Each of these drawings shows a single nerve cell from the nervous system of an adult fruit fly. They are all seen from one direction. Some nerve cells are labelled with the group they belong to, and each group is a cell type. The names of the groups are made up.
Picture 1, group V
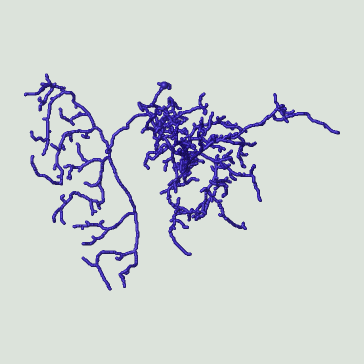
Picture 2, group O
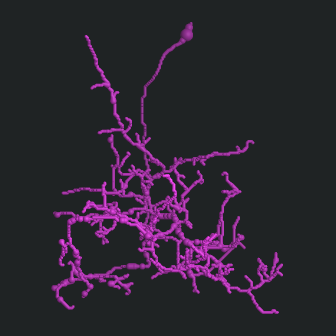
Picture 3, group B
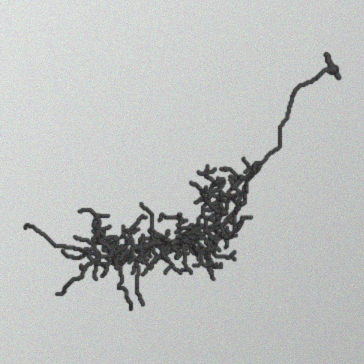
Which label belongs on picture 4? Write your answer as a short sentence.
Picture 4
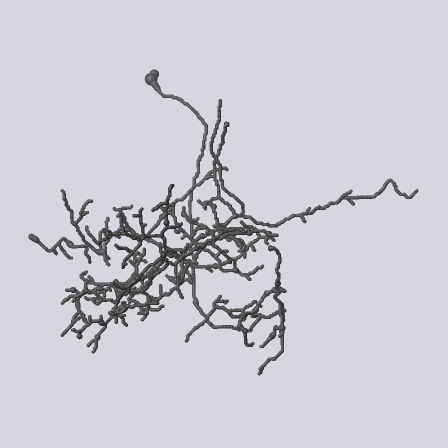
It belongs to group O.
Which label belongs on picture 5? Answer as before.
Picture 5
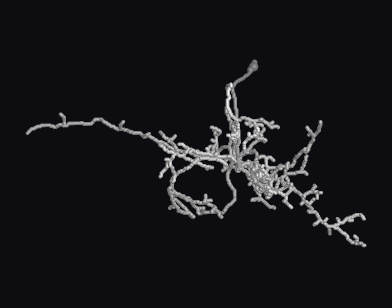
It belongs to group O.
